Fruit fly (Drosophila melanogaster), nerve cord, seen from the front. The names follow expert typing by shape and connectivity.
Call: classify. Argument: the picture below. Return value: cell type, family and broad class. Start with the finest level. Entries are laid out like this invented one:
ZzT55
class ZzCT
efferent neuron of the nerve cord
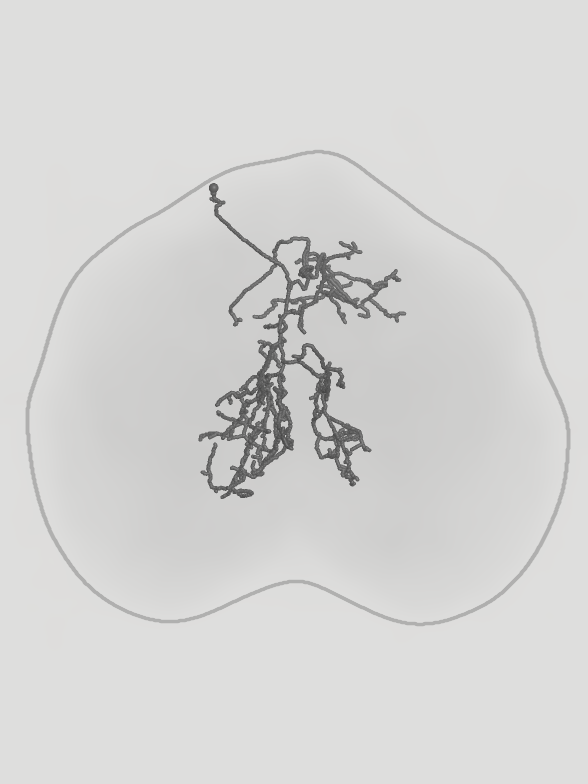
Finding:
IN23B042
hemilineage 23B
nerve-cord intrinsic neuron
